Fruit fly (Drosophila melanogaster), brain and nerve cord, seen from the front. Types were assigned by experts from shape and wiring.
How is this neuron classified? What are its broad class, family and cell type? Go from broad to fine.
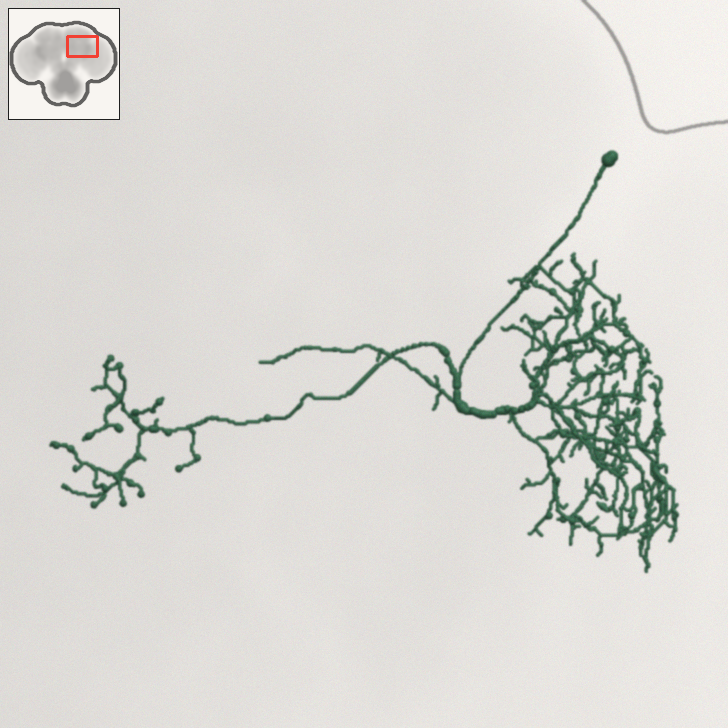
visual projection neuron; hemilineage LHl4_posterior; LC35b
